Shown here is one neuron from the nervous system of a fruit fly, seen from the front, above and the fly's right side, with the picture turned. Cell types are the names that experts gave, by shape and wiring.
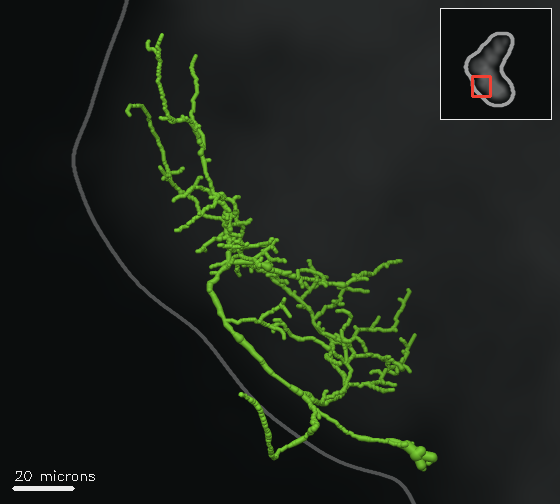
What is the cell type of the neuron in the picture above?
MN3M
